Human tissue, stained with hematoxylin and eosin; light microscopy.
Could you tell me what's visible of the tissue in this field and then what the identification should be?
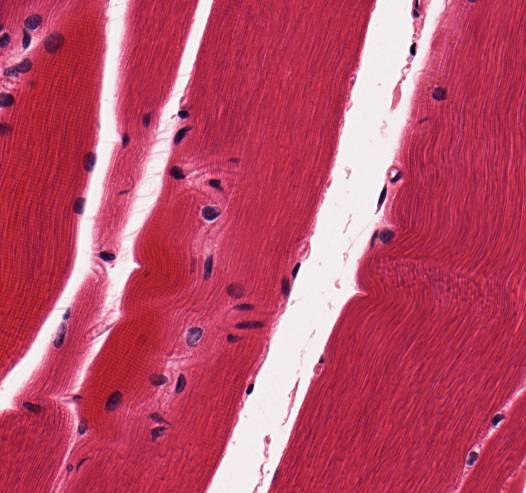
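First, orientation: long muscle fibres run in parallel, diagonally from lower left to upper right. Second, staining: the fibre cytoplasm is deep pink-red. Third, nuclei: small, dark purple, elongated or oval. Fourth, nuclear position: most lie along the fibre margins rather than in the centres. The tissue is skeletal muscle.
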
